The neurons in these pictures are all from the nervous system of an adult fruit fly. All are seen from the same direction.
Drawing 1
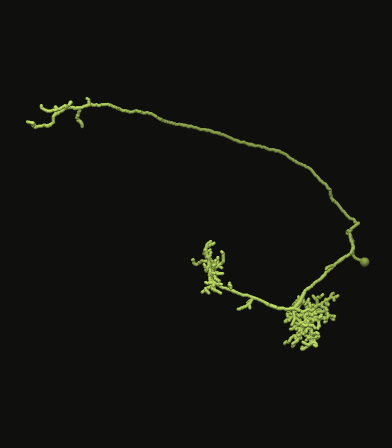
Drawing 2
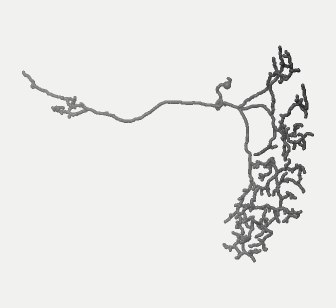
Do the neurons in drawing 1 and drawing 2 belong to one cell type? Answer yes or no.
no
